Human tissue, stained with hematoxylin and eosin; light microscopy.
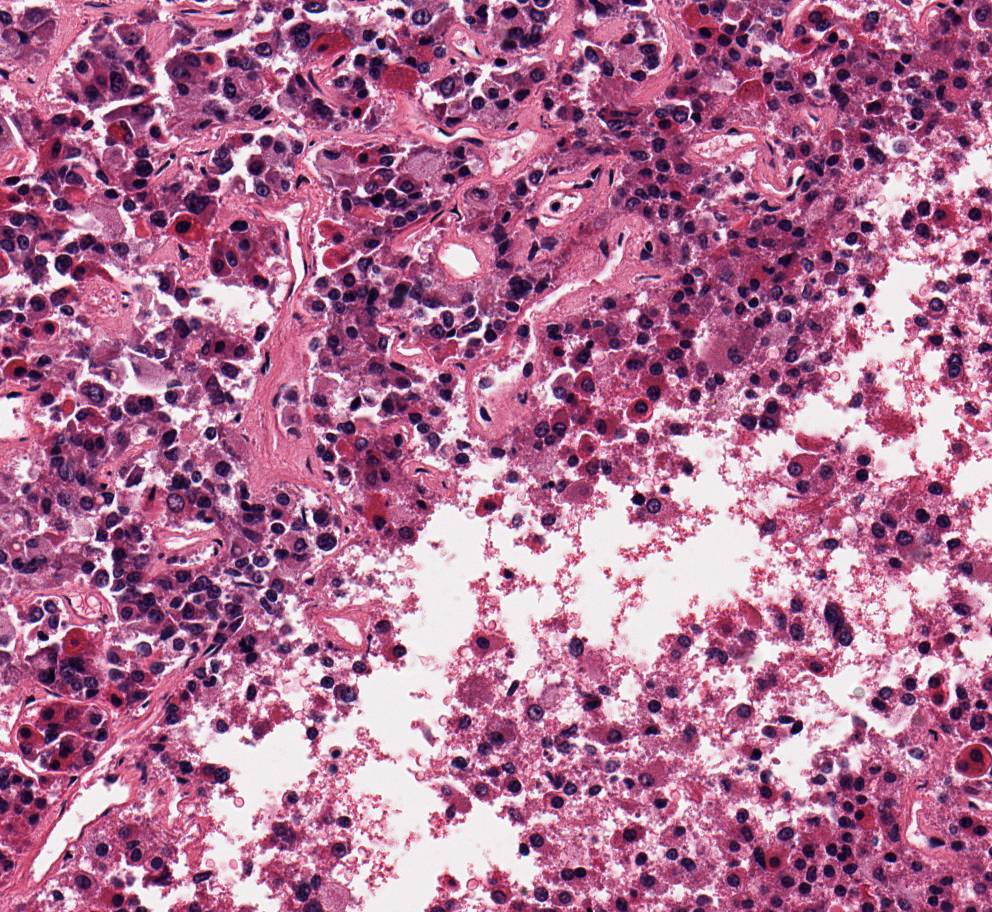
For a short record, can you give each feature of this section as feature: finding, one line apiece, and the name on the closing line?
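Arrangement: dense clusters divided by thin pink bands at upper left; loosely scattered cells at lower right
Nuclei: most are small, round and darkly staining
Larger cells: scattered among the rest, bright red cytoplasm, a round nucleus
Vessel: small, thin-walled, empty round lumen, near the upper centre
Name: pituitary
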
